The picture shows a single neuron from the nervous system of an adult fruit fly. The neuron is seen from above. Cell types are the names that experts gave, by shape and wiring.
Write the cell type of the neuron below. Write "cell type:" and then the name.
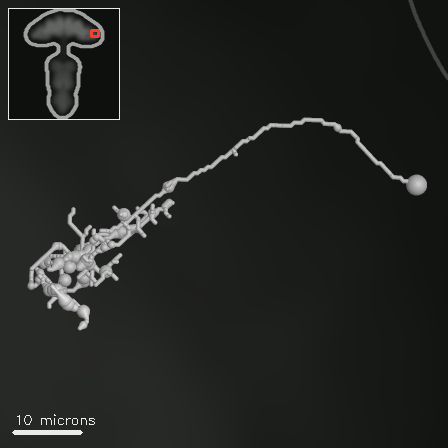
cell type: Dm2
